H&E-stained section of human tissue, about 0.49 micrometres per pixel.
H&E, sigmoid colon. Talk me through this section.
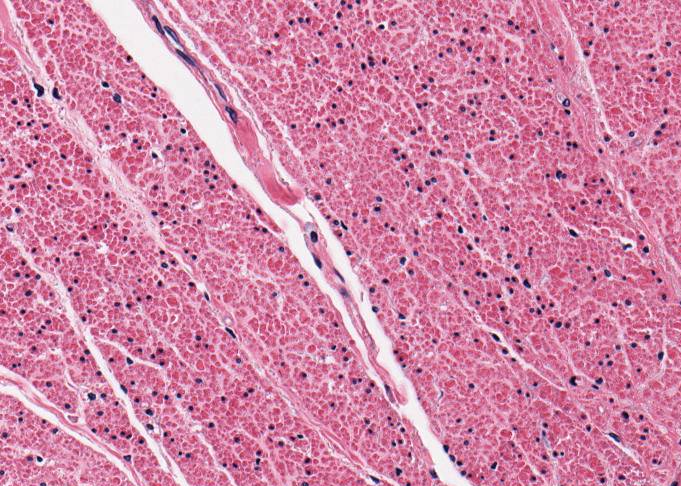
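Sheets of small, tightly packed pink polygonal profiles fill the whole field. Their cytoplasm is deep pink to red, finely granular. Thin pale pink septa split it into long diagonal bands, upper left to lower right. Small round dark blue nuclei sit fairly evenly throughout.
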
